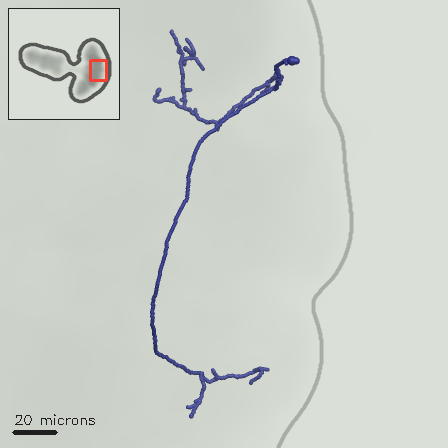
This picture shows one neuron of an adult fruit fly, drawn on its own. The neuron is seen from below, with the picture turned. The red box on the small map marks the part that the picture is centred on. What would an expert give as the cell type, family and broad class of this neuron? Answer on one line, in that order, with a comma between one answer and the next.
SIP003_a, hemilineage AOTUv4_dorsal, central-brain intrinsic neuron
